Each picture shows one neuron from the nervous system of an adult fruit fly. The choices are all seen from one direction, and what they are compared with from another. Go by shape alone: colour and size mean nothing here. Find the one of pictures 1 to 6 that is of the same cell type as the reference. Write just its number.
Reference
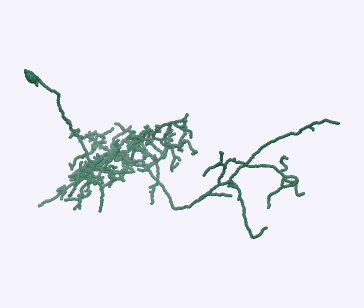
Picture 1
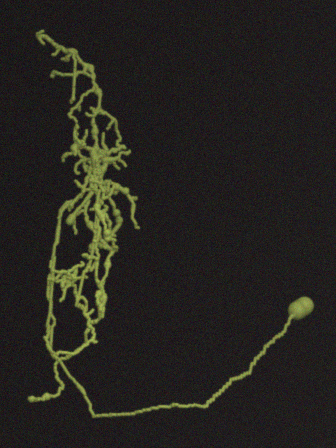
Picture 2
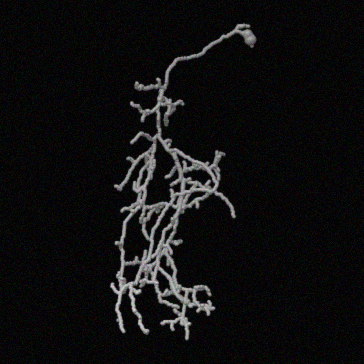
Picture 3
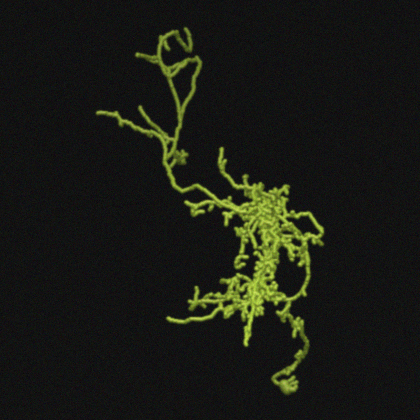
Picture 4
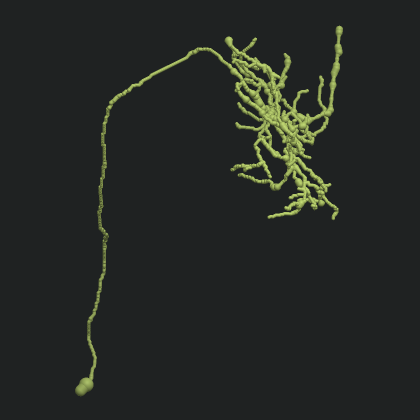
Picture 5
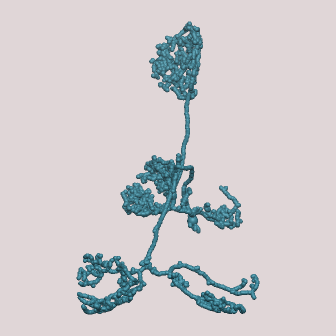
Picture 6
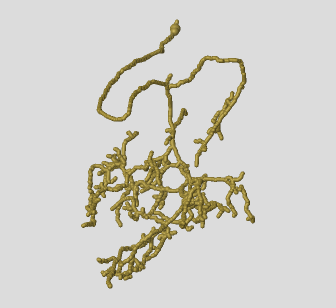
3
